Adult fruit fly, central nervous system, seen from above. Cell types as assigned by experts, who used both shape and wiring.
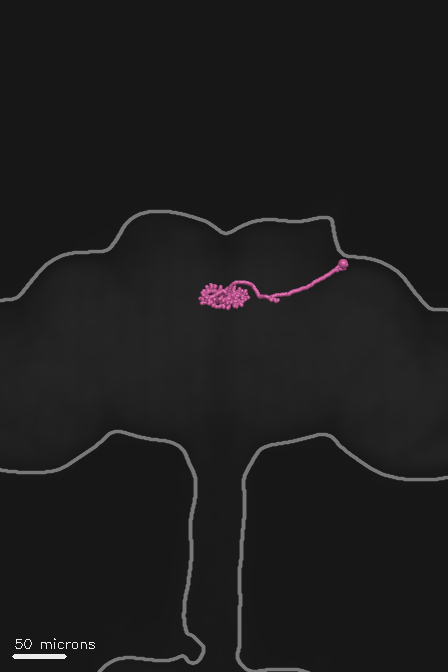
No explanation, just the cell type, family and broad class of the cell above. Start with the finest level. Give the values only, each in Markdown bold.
**ER3w_a**, **hemilineage EBa1**, **central-brain intrinsic neuron**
